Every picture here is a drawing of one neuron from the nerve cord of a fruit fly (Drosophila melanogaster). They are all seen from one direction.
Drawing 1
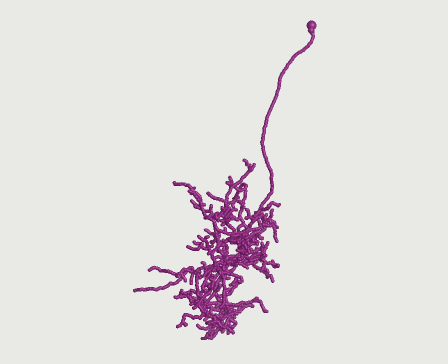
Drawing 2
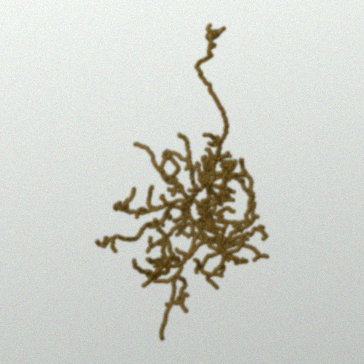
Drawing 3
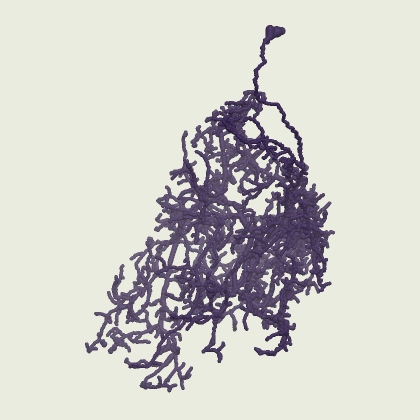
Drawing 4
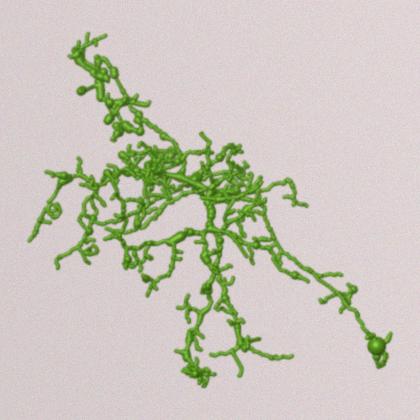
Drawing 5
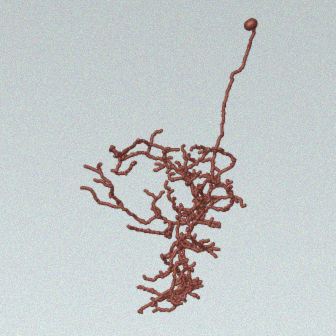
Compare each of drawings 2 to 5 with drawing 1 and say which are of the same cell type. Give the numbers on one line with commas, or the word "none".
4, 5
